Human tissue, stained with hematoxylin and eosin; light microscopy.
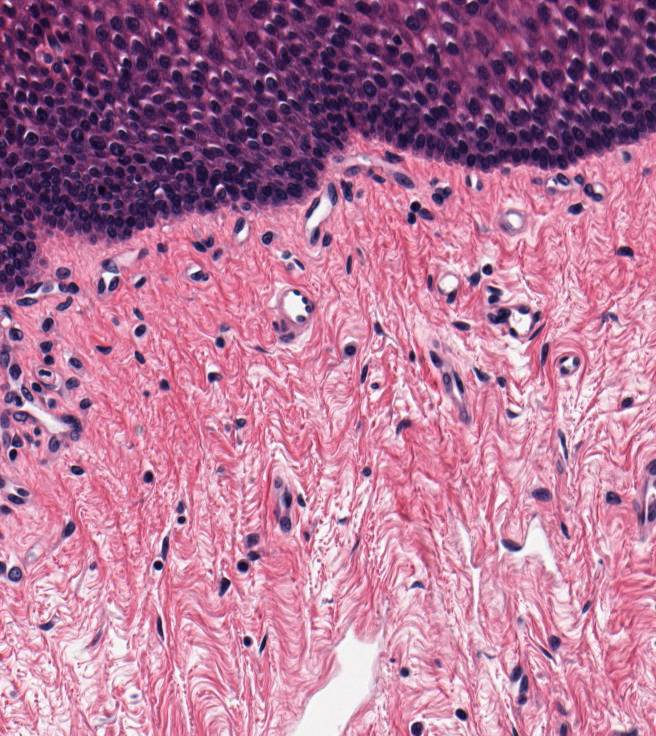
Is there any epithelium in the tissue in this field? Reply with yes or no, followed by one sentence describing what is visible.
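Yes. A dense, dark purple cellular epithelial layer fills the upper part of the field, and pink fibrous stroma fills the lower two-thirds.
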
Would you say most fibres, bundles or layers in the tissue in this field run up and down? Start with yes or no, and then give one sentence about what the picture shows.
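Yes. The stromal collagen fibres are wavy and run mostly vertically, roughly perpendicular to the epithelial border.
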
